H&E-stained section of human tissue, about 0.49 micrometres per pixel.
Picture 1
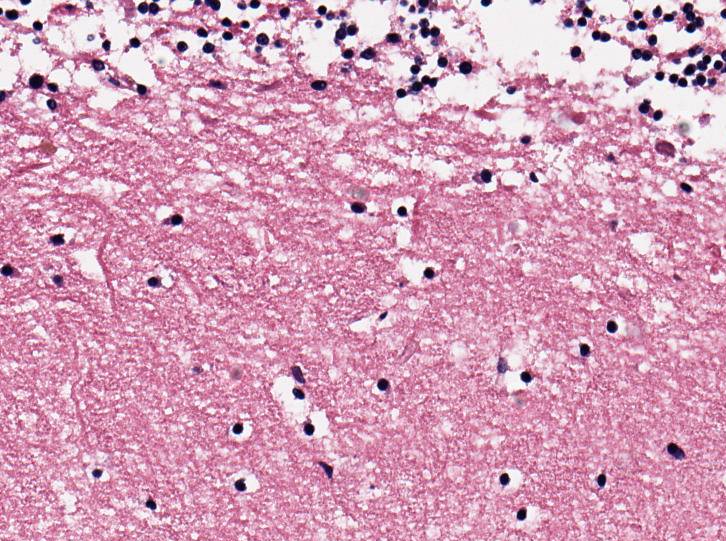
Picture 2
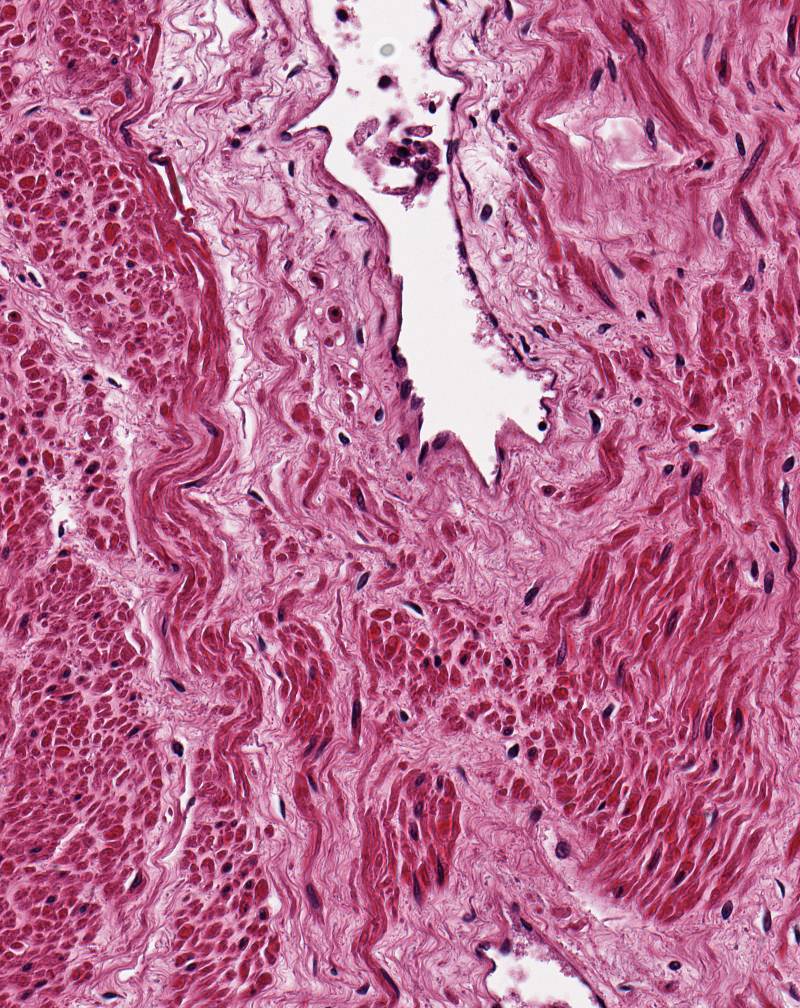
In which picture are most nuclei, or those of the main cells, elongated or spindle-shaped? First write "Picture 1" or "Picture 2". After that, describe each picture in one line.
Picture 2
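What picture 1 shows: The nuclei in the top band are small, round and deeply stained, with little or no visible cytoplasm.
What picture 2 shows: The lengthwise-cut muscle cells have elongated, blunt-ended dark nuclei within deep red cytoplasm.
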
